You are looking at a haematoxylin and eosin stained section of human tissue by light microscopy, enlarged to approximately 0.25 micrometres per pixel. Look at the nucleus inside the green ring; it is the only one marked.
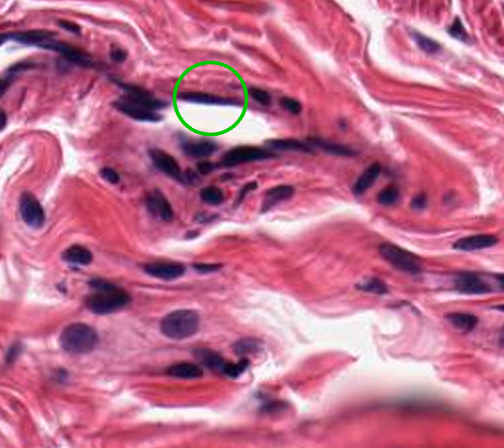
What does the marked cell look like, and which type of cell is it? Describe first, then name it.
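The nucleus is thin and flattened, drawn out lengthwise into a narrow, spindle-like shape. The nucleus stains dark and even throughout, with no inner detail visible. Hardly any cytoplasm is seen around the nucleus; at most it forms a thin strip. The cell lies flat along the upper edge of a narrow, empty, slit-like lumen, lining it. It runs in the same direction as the wavy pink fibres lying just above it. The marked nucleus belongs to an endothelial cell.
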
